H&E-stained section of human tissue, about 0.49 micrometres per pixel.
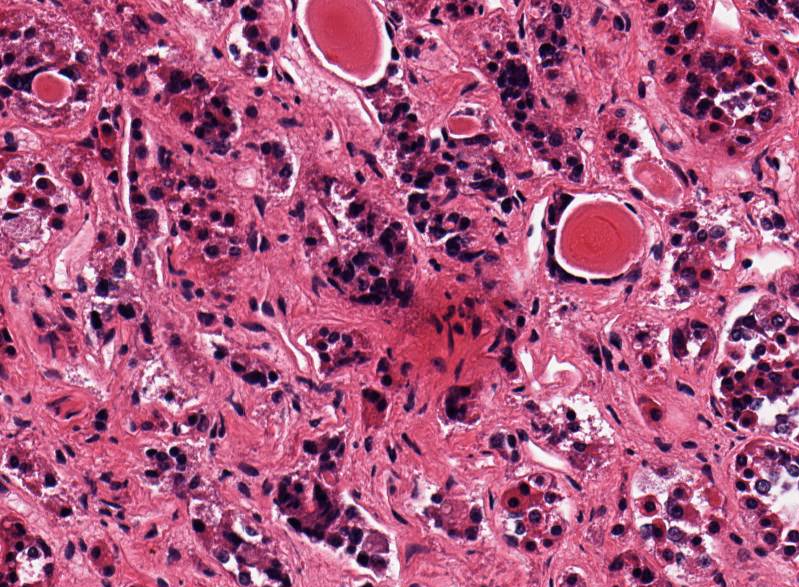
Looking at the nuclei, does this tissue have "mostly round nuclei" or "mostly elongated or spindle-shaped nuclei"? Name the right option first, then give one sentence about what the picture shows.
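Mostly round nuclei. The nuclei of the nest cells are small, round and darkly stained.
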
